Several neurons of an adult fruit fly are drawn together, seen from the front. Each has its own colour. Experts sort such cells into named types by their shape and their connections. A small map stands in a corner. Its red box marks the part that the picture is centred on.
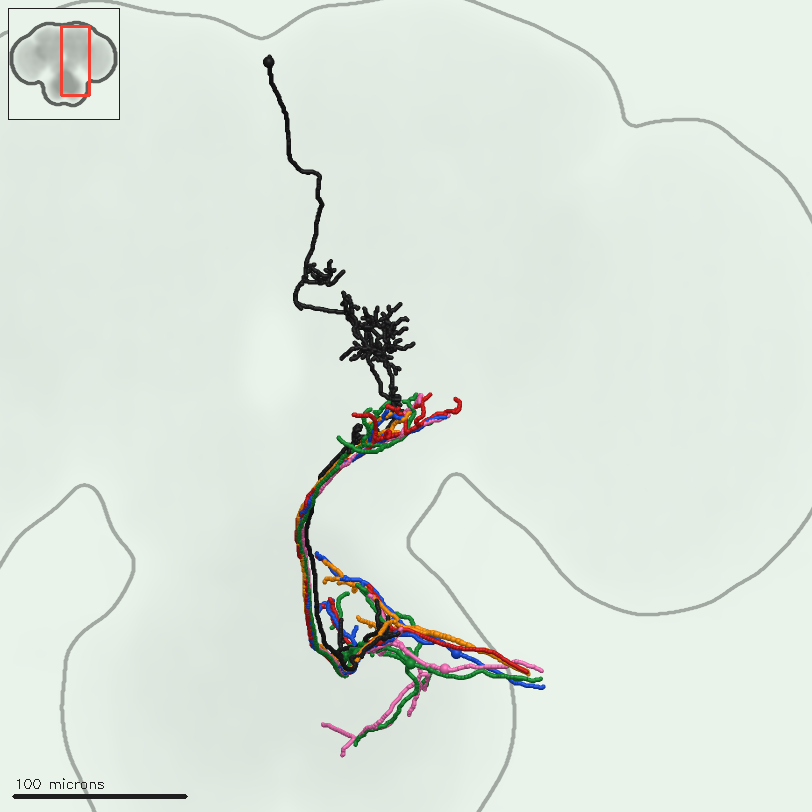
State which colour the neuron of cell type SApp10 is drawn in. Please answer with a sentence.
The colour is red.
